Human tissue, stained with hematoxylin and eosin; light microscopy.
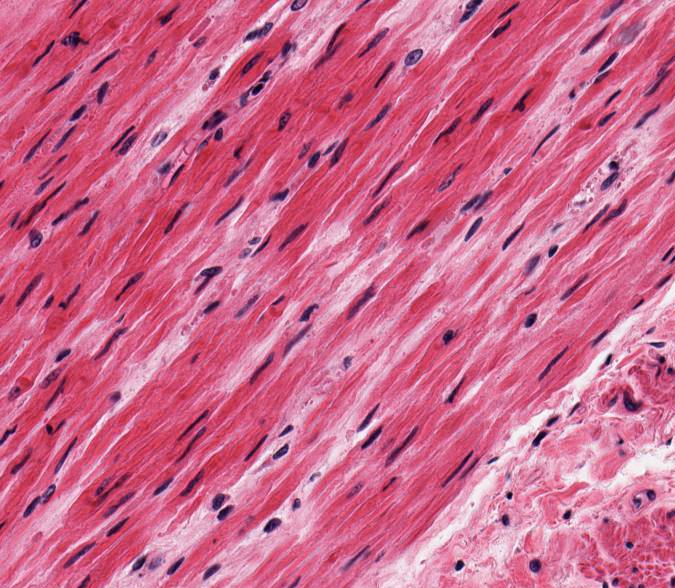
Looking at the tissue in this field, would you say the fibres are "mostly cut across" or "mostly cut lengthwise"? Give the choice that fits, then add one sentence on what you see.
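Mostly cut lengthwise. Most of the field is filled by long, parallel, pink-staining fibres running diagonally from lower left to upper right.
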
